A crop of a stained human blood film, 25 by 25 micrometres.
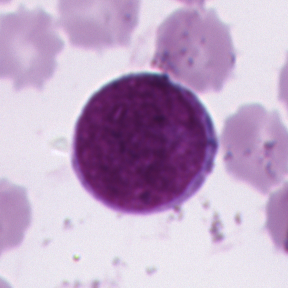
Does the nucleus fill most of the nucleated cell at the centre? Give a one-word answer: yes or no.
Yes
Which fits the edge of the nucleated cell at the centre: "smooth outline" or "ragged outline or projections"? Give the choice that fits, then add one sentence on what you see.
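Smooth outline. The cell outline is smooth and round.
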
